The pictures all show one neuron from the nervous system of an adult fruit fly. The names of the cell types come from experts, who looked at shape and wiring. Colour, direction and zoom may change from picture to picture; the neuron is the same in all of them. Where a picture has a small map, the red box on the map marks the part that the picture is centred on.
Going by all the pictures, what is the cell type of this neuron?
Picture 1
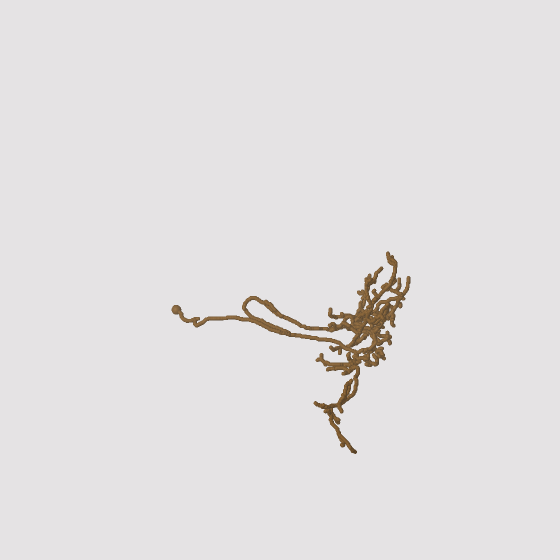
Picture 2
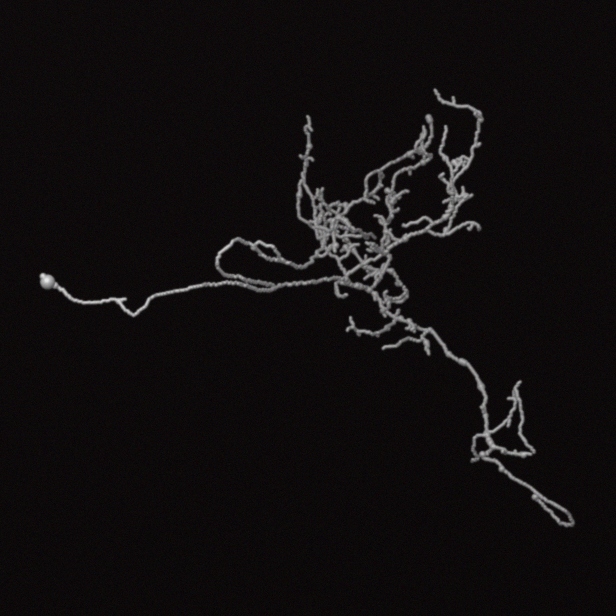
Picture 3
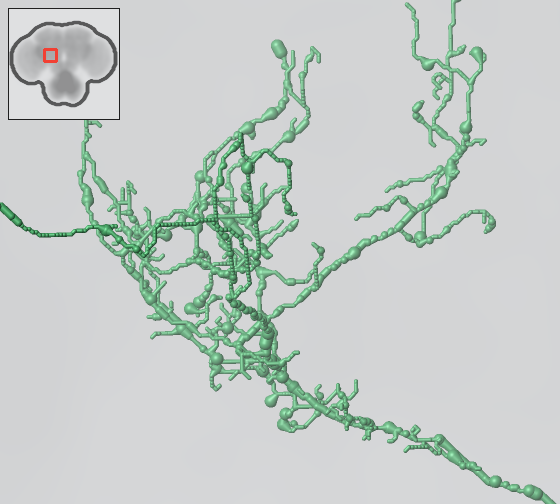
CB0640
